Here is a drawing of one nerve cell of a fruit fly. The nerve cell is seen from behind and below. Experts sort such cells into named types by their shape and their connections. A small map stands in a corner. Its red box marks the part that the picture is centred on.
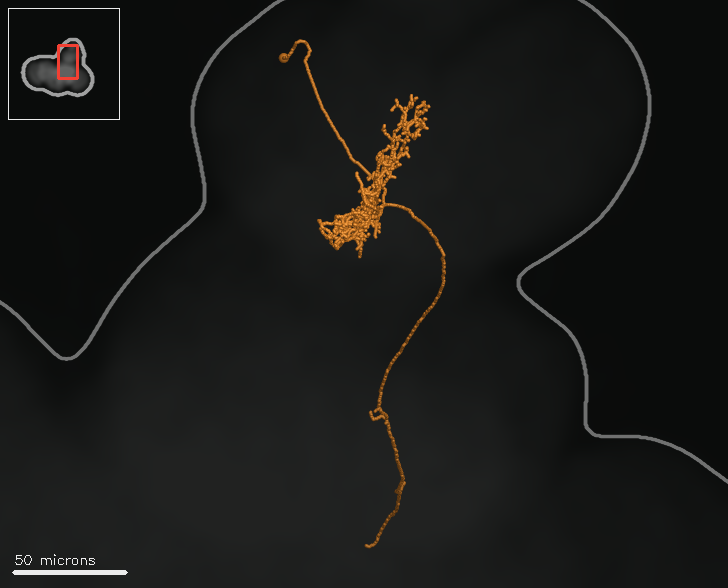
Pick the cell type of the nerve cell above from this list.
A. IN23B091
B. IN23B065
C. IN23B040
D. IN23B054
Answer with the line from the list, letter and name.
C. IN23B040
